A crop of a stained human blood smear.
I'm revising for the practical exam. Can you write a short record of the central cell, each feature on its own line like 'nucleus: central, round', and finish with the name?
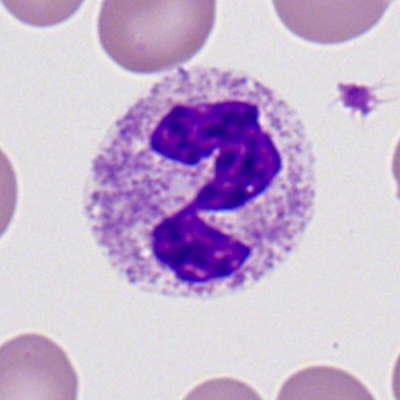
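Shape: a round outline
Nucleus: two large lobes, a narrow strand between them
Granules: fine and lilac, throughout the cytoplasm
Vacuoles: none in the cytoplasm
Cell: a segmented neutrophil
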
